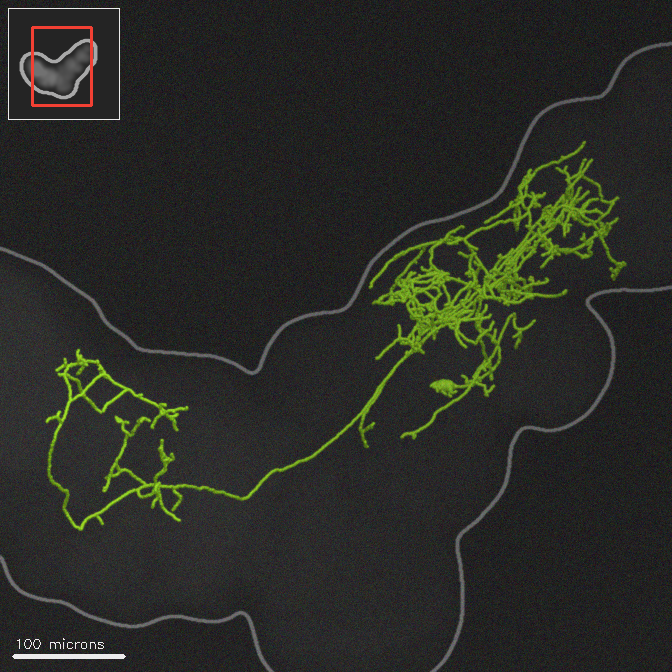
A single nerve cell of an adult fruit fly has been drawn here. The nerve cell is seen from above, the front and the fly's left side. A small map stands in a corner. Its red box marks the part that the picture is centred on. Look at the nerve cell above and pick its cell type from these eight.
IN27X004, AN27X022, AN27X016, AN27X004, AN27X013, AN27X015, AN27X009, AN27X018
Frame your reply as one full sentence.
The cell type for the nerve cell is AN27X009.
